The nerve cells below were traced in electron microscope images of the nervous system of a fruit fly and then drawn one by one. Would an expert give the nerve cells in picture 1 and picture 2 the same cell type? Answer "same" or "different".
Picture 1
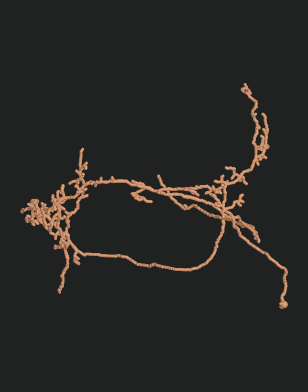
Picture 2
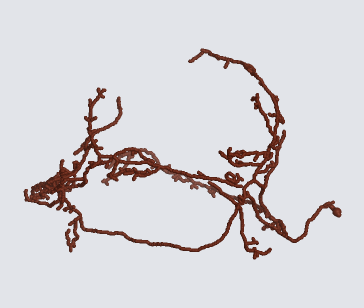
different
